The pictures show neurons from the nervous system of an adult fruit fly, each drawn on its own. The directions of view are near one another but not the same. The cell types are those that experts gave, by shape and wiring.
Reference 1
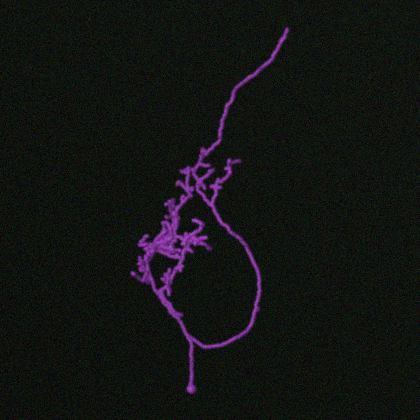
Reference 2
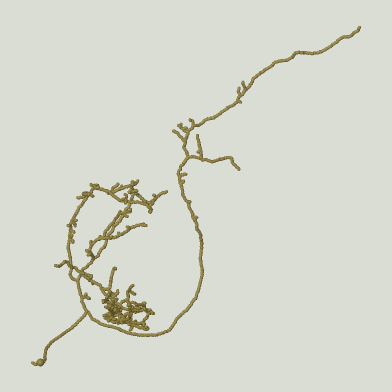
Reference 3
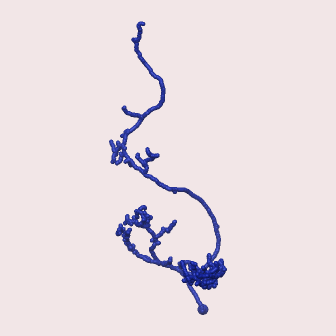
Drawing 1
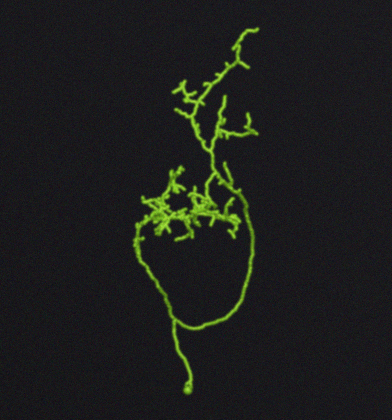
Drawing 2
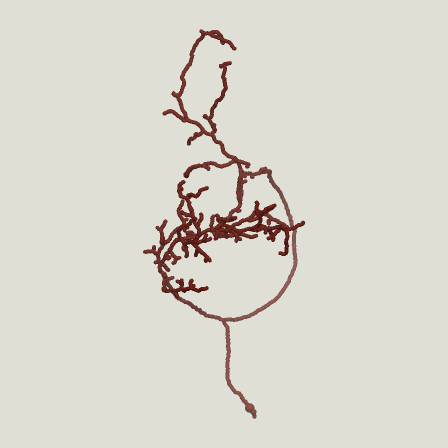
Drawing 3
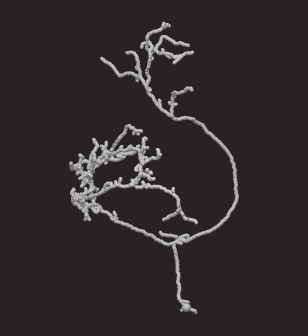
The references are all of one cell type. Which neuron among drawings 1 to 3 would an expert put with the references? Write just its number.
1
